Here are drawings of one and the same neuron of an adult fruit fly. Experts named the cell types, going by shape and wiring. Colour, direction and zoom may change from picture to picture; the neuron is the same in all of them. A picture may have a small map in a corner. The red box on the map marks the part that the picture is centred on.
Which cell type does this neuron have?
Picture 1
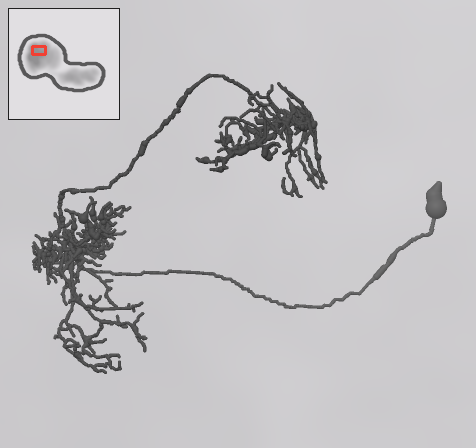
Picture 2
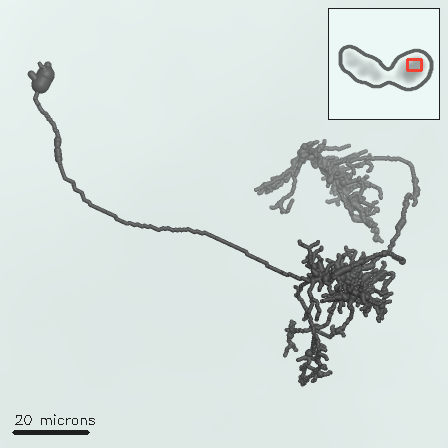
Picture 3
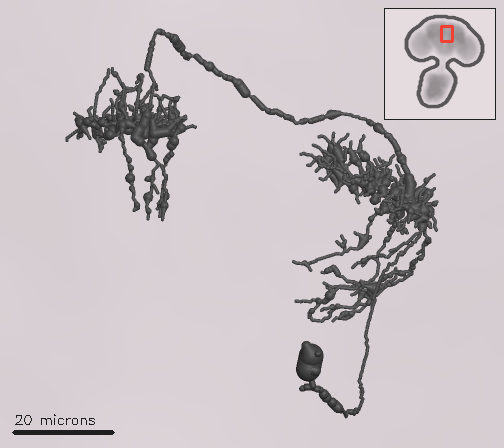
hDeltaG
